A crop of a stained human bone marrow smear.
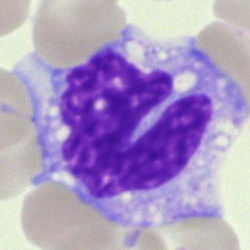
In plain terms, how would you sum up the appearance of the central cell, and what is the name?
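A deep cleft folds the nucleus, setting off a narrower lobe on the right. The chromatin is dark purple with a lacy pattern and small pale spaces. The cytoplasm is pale grey-blue, with many small clear vacuoles scattered through it. The cell is a monocyte.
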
